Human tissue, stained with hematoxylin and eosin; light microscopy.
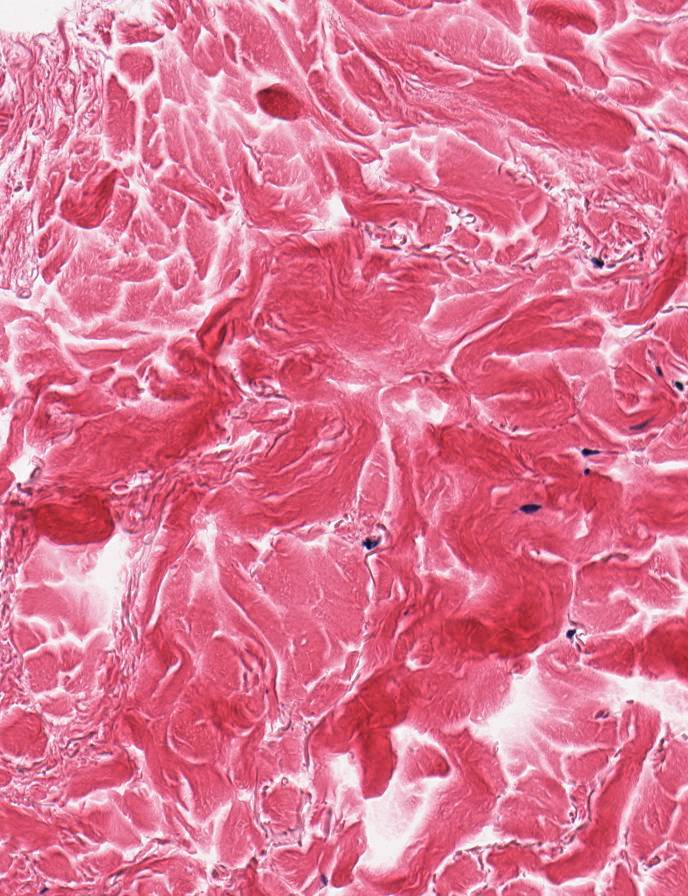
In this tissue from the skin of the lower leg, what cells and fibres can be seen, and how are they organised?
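Fibres first: thick, pink-red collagen bundles fill the whole field and run haphazardly in many directions. Cellularity next: the collagen is very sparsely cellular, with only a few nuclei scattered across the field. Nuclear shape and colour: those present are small, dark blue and elongated. Fat cells: none in the field.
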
